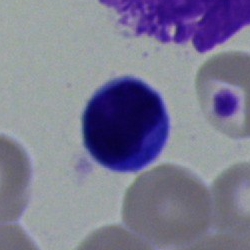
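Lymphocyte, the central cell in this stained human bone marrow smear. Notice how its nucleus takes up nearly the whole cell, with no nucleoli in view. The only cytoplasm you'll find is a thin, paler blue crescent at the lower right edge, and there aren't any granules to be seen.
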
